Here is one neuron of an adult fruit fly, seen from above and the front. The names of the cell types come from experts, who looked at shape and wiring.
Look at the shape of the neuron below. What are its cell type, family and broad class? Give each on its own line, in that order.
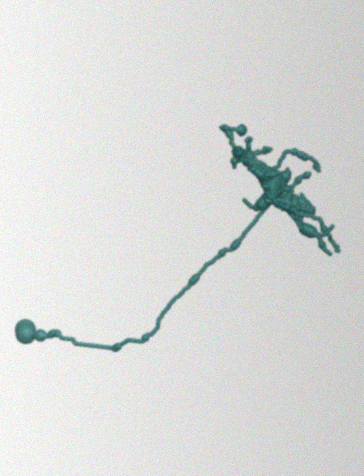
Dm8b
Dm
optic-lobe intrinsic neuron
